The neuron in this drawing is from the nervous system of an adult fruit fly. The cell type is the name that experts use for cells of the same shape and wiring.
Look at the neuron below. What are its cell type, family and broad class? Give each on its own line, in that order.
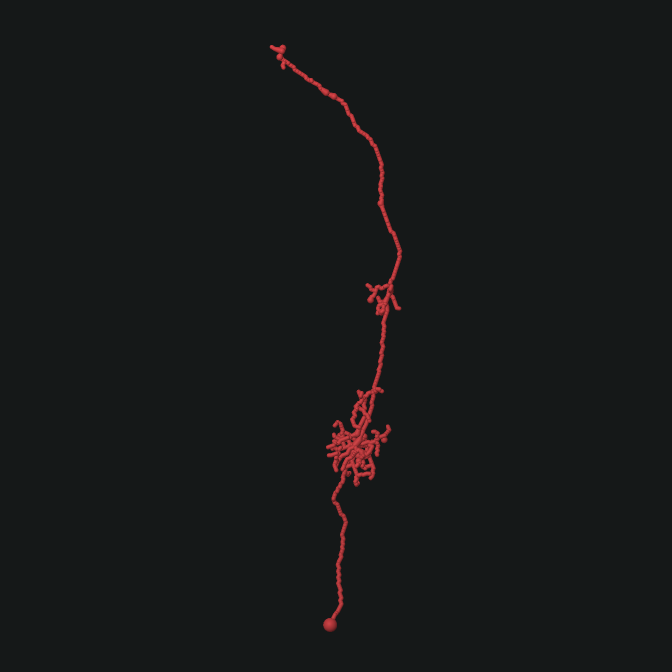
Tm4
Tm
optic-lobe intrinsic neuron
